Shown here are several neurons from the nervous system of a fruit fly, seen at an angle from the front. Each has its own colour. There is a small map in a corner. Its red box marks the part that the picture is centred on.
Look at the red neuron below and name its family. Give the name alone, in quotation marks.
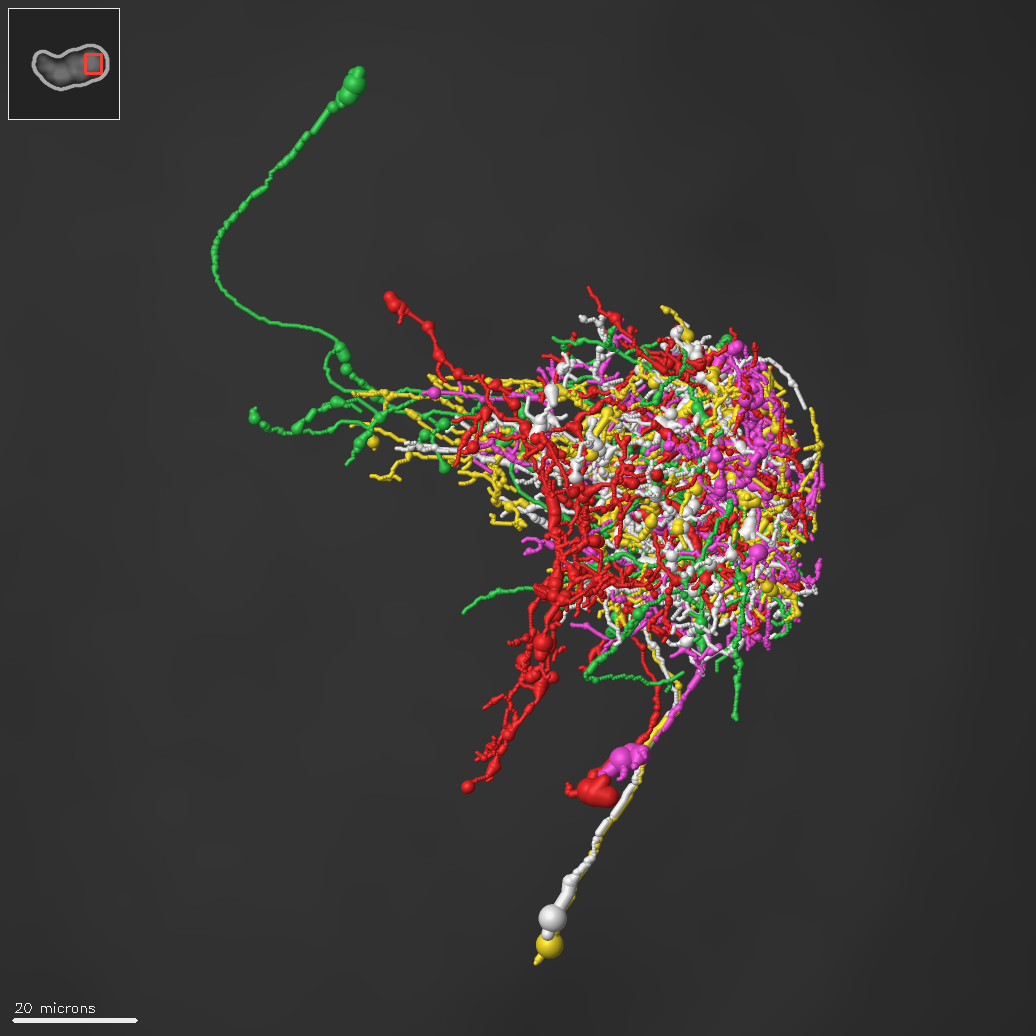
"hemilineage VLPl&p1_lateral"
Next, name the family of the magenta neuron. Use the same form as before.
"hemilineage VLPl&p1_lateral"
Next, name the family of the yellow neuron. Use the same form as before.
"hemilineage VLPl&p1_lateral"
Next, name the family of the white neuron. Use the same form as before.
"hemilineage VLPl&p1_lateral"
